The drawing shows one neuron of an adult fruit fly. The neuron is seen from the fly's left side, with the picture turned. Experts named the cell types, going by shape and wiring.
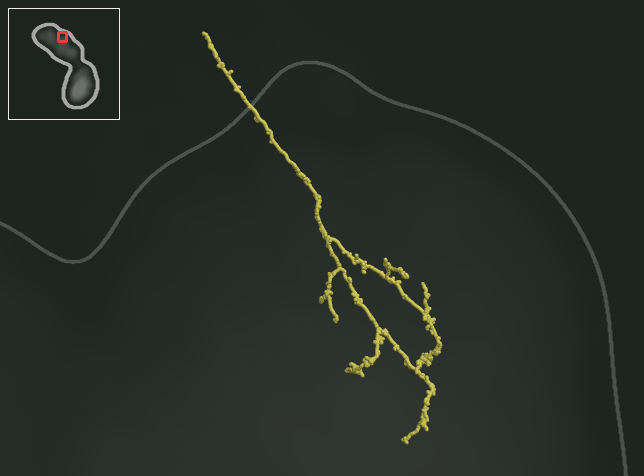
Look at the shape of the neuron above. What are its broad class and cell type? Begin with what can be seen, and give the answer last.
The drawing shows no cell body. In this view it is taller than it is wide. Its broad class is sensory neuron entering the nerve cord. The cell type is SNxx33.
